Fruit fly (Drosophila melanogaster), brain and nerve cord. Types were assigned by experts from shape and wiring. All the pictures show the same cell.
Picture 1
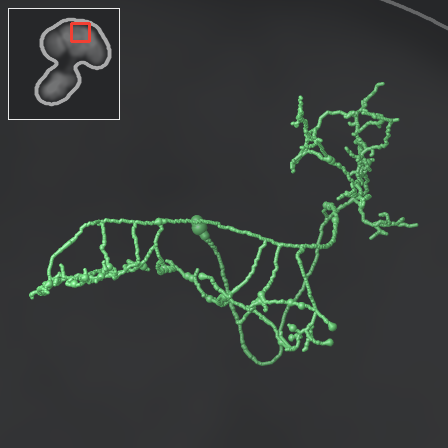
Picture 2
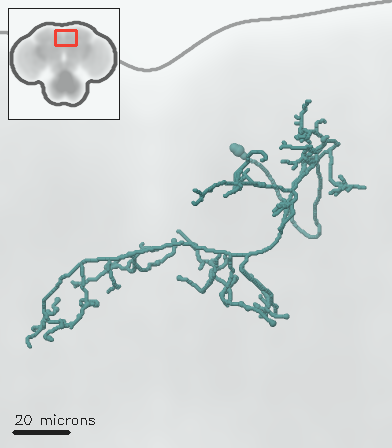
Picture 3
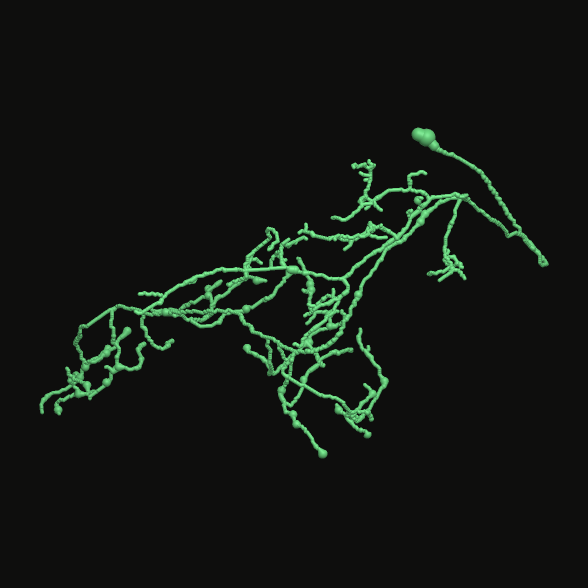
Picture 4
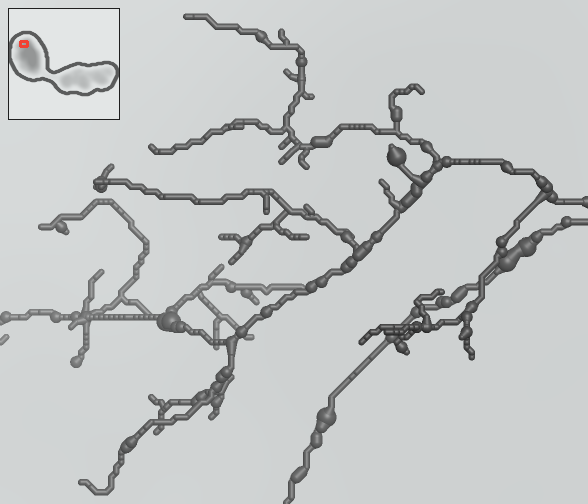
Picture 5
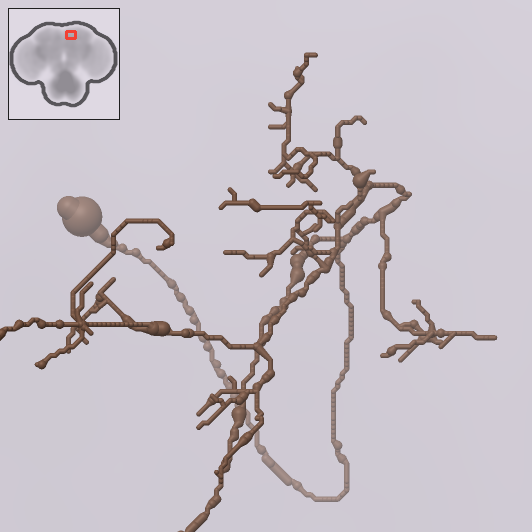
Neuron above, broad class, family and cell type: central-brain intrinsic neuron; hemilineage SIPp1; FB5B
